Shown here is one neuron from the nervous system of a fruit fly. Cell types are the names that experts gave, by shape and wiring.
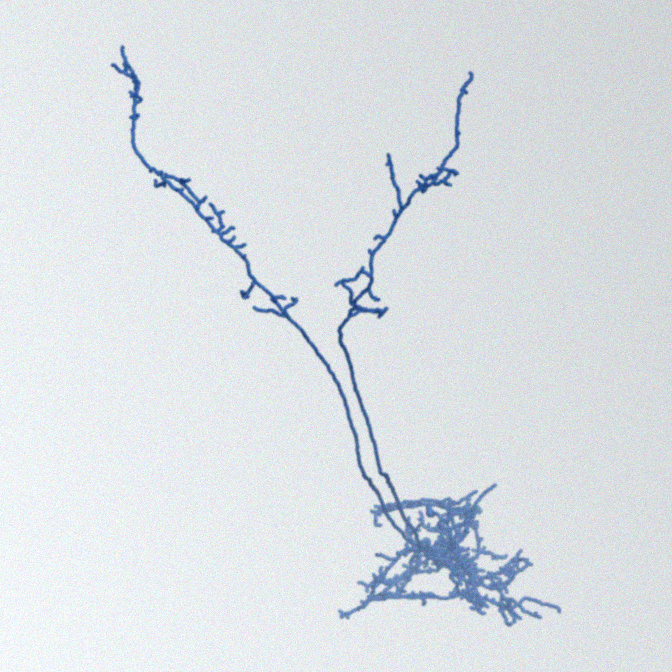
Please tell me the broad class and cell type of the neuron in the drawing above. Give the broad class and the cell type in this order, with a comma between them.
ascending neuron, ANXXX154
